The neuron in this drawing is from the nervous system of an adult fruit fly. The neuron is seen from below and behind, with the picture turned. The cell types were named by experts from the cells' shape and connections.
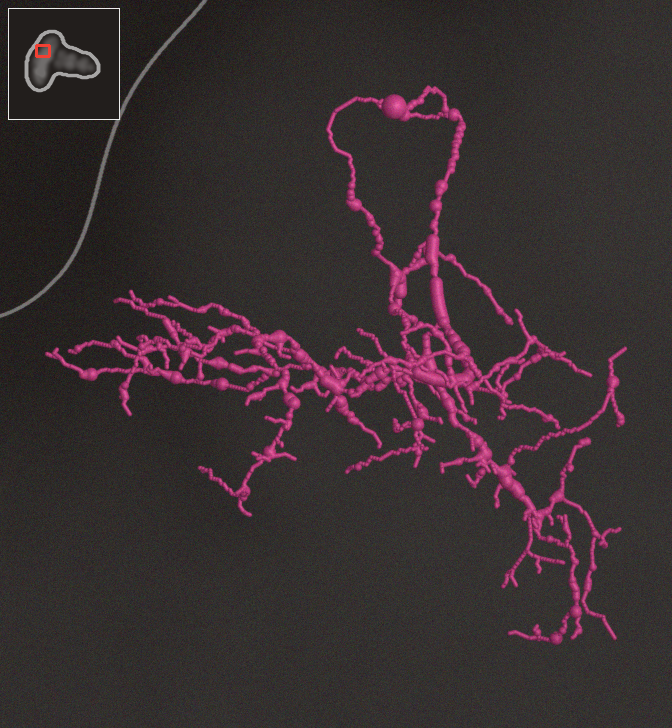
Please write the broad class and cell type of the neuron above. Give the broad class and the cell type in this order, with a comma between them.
central-brain intrinsic neuron, CB3201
